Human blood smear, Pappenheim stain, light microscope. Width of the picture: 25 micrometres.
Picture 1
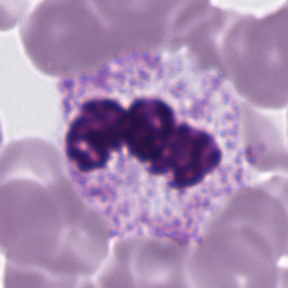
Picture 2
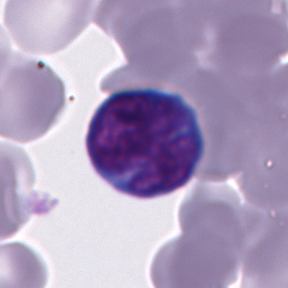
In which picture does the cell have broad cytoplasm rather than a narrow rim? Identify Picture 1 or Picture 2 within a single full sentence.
The nucleus is surrounded by plenty of cytoplasm in picture 1.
